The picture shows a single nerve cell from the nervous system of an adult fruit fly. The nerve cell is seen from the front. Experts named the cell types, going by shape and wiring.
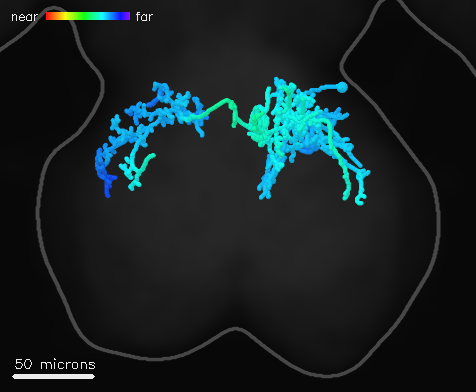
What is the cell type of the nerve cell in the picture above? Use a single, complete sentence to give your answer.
As its cell type, this nerve cell has IN18B021.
